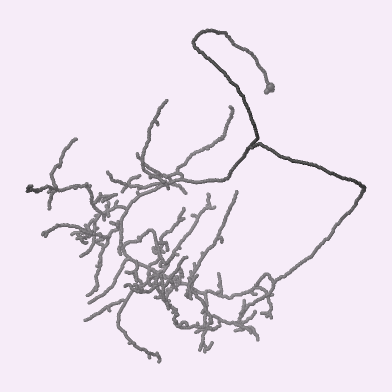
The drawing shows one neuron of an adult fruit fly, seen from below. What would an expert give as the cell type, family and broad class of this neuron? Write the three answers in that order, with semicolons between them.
IN19B067; hemilineage 19B; nerve-cord intrinsic neuron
